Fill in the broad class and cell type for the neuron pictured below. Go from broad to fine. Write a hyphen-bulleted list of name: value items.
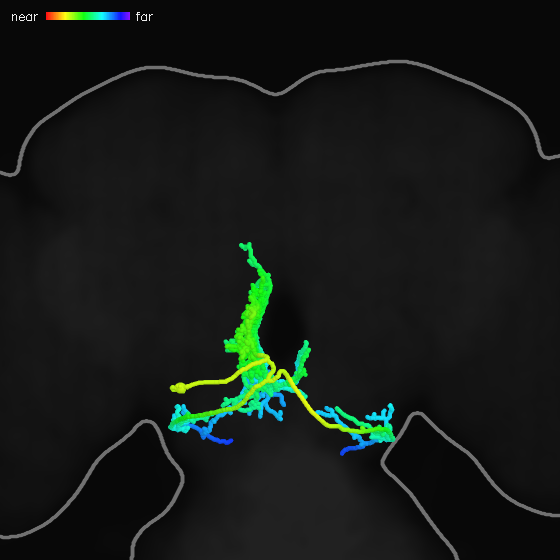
- broad class: central-brain intrinsic neuron
- cell type: VES088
